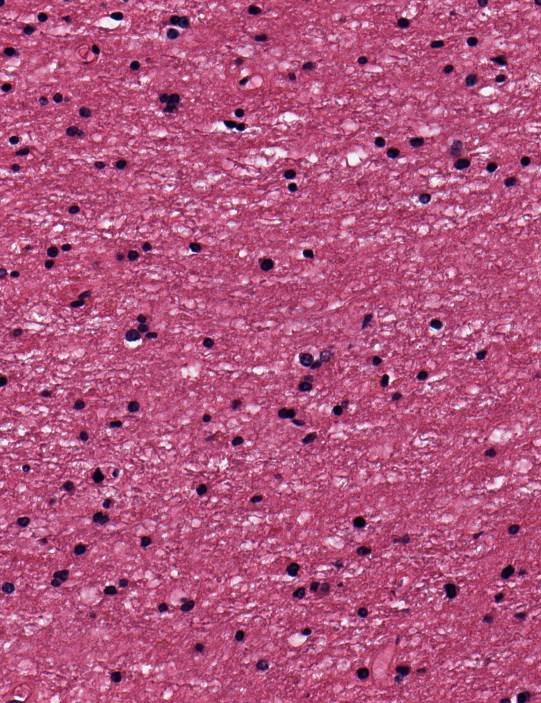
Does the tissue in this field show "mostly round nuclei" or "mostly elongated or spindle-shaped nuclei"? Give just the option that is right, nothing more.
Mostly round nuclei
